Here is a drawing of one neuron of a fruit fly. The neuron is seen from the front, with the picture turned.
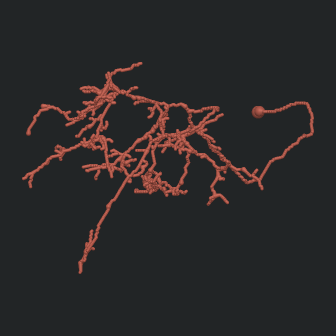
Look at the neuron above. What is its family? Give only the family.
hemilineage DM4_dorsal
